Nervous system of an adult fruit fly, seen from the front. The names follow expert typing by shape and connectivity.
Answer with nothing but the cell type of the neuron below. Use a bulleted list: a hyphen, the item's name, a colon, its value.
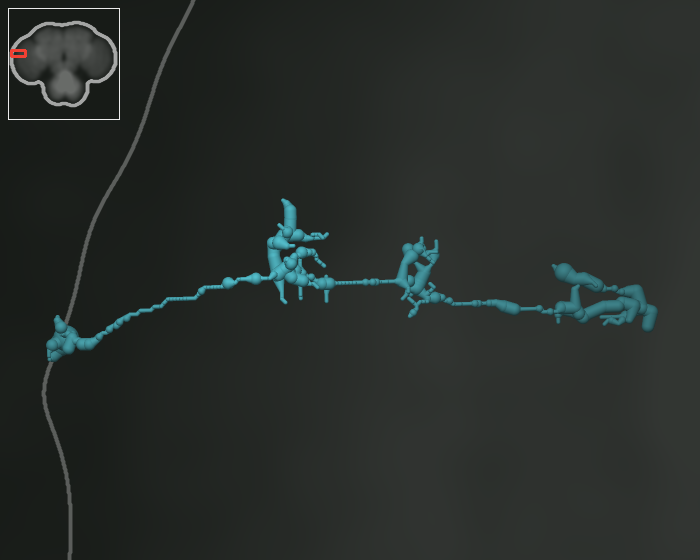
- cell type: Mi1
